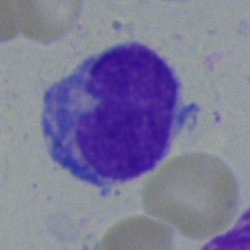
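Monocyte. Looking at the nucleus, I see a shallow notch on its left side, facing the cytoplasm. Right beside that notch, the cytoplasm has a paler area. The chromatin stains deep purple and has a finely mottled texture. At the right edge of the cell, a small blue tag of cytoplasm projects outward.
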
